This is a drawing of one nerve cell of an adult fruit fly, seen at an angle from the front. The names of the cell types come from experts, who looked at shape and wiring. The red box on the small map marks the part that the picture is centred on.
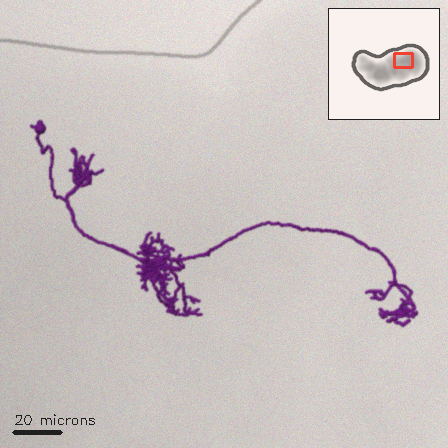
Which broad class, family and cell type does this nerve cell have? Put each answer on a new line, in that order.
central-brain intrinsic neuron
class CX
PFL3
